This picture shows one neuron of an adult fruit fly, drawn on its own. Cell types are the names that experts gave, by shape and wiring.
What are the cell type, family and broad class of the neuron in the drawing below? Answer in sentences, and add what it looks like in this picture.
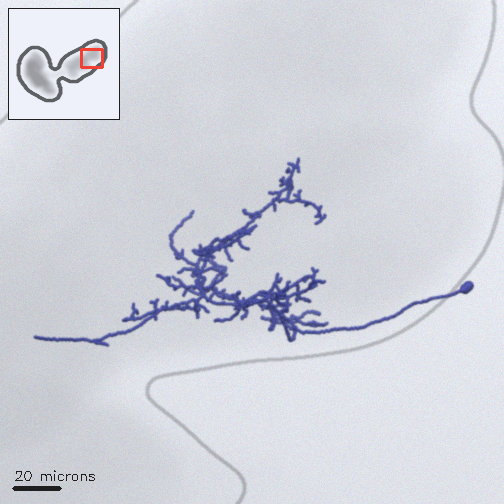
The cell type is IN16B118. The family is hemilineage 16B. This is a nerve-cord intrinsic neuron. It is in the nerve cord and does not reach the brain. The cell body is on the right of the picture. From left to right in the picture it spans about 190 microns.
